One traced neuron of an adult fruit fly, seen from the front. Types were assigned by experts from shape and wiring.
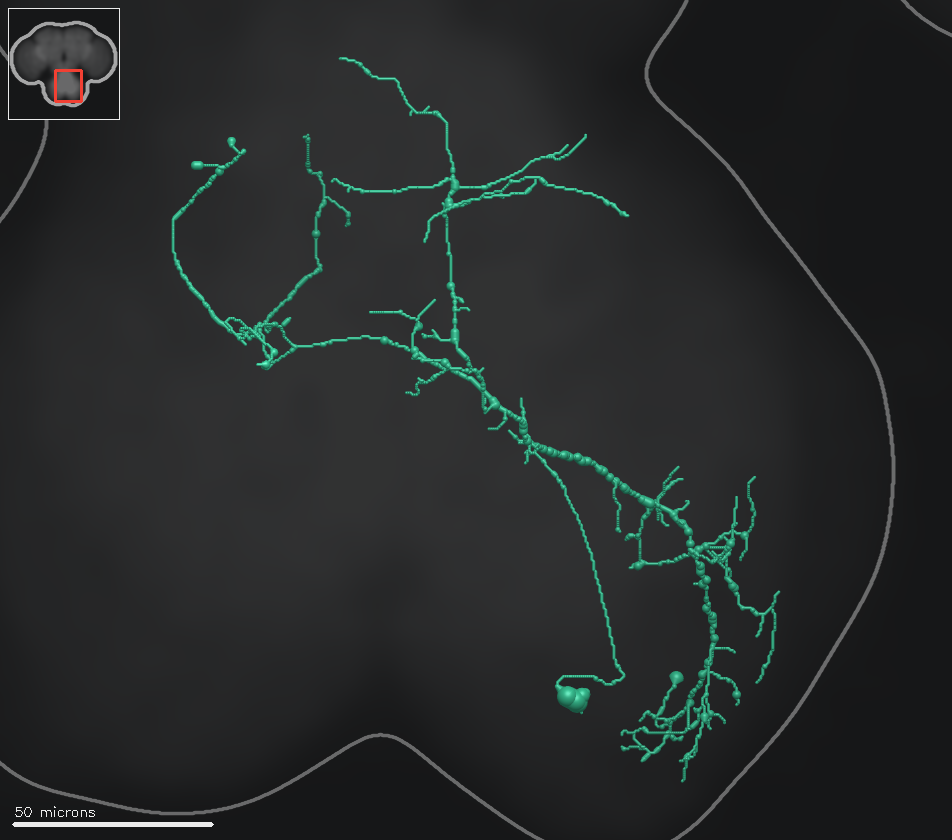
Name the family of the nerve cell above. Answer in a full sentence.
The family is hemilineage 07B.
